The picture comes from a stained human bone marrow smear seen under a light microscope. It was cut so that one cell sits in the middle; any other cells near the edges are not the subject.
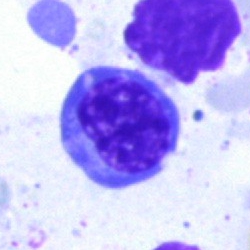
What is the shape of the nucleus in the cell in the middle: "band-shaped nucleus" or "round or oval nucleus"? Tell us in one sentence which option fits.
The nucleus is gathered into one compact mass that is round or oval.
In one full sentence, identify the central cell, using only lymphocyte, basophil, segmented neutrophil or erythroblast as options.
In this crop, the cell at the very middle is an erythroblast.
